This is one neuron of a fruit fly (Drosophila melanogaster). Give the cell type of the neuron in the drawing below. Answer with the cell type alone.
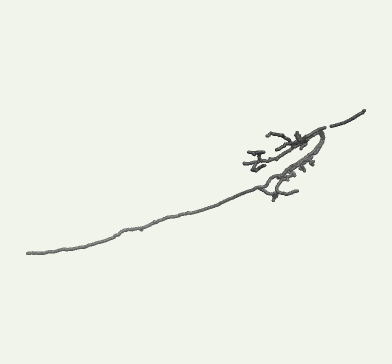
IN06A104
